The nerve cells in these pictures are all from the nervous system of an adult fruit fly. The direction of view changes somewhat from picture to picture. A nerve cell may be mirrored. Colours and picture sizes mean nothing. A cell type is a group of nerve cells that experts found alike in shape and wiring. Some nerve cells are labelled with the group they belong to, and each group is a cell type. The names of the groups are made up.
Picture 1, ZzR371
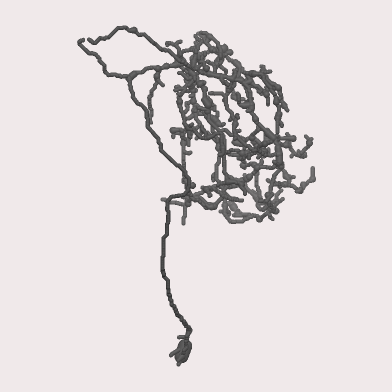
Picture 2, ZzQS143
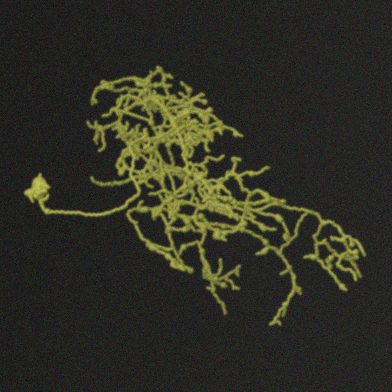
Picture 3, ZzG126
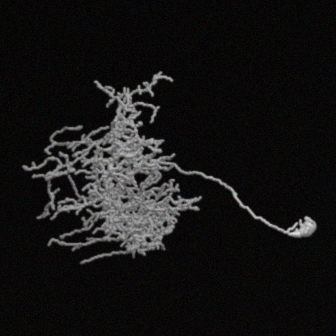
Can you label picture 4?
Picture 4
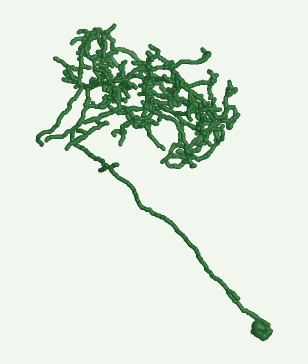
ZzR371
